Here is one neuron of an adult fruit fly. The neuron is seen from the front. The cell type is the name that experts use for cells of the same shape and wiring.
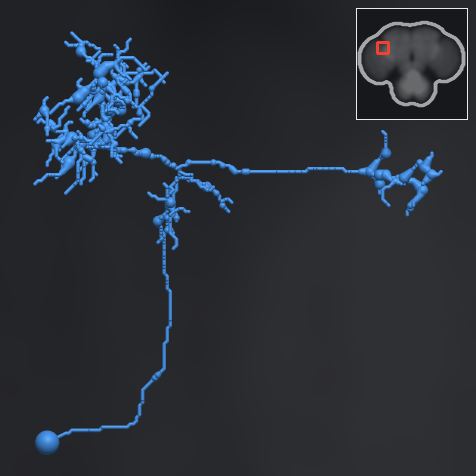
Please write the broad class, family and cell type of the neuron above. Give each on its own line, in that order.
optic-lobe intrinsic neuron
Y
Y3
